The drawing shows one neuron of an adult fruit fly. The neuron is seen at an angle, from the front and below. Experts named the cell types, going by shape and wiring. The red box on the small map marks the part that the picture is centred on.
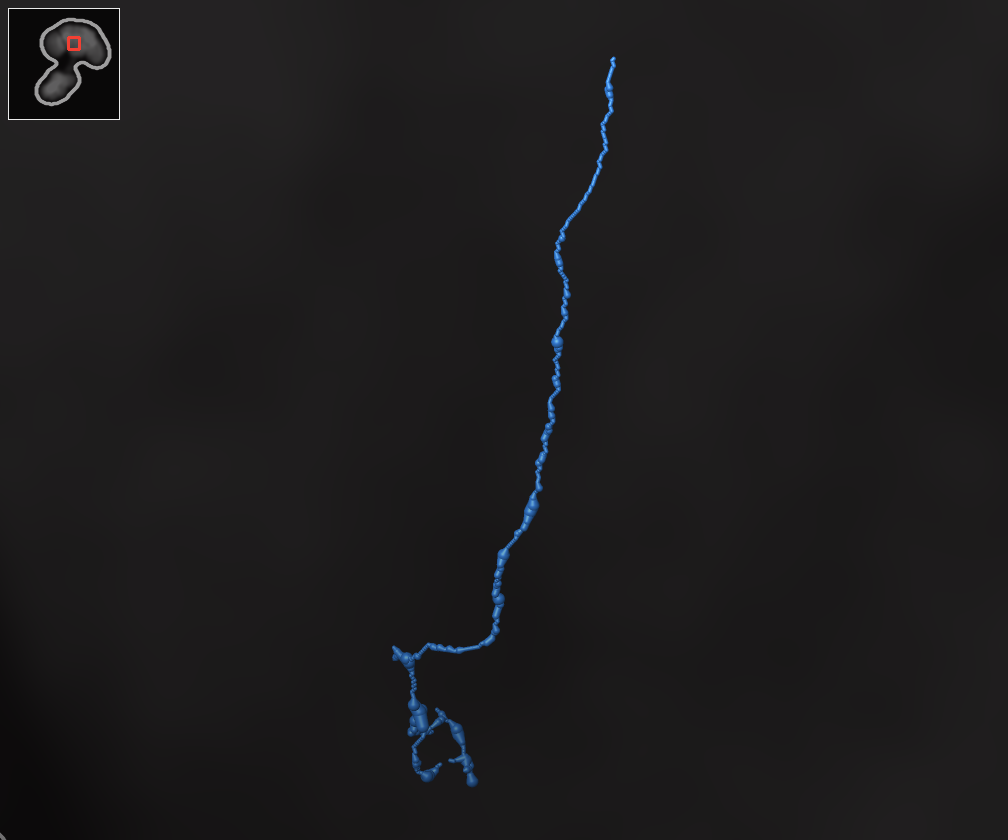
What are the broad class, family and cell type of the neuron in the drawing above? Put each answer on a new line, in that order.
sensory neuron entering the brain
class mechanosensory
JO-ED2_c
